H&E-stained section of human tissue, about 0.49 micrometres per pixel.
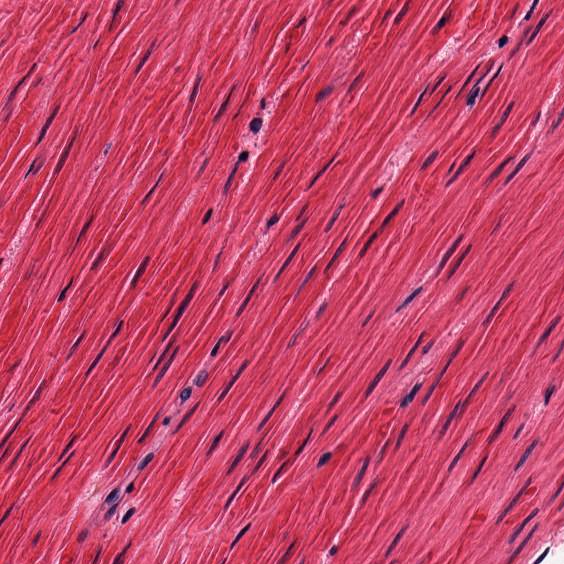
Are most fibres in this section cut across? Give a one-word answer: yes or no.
No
